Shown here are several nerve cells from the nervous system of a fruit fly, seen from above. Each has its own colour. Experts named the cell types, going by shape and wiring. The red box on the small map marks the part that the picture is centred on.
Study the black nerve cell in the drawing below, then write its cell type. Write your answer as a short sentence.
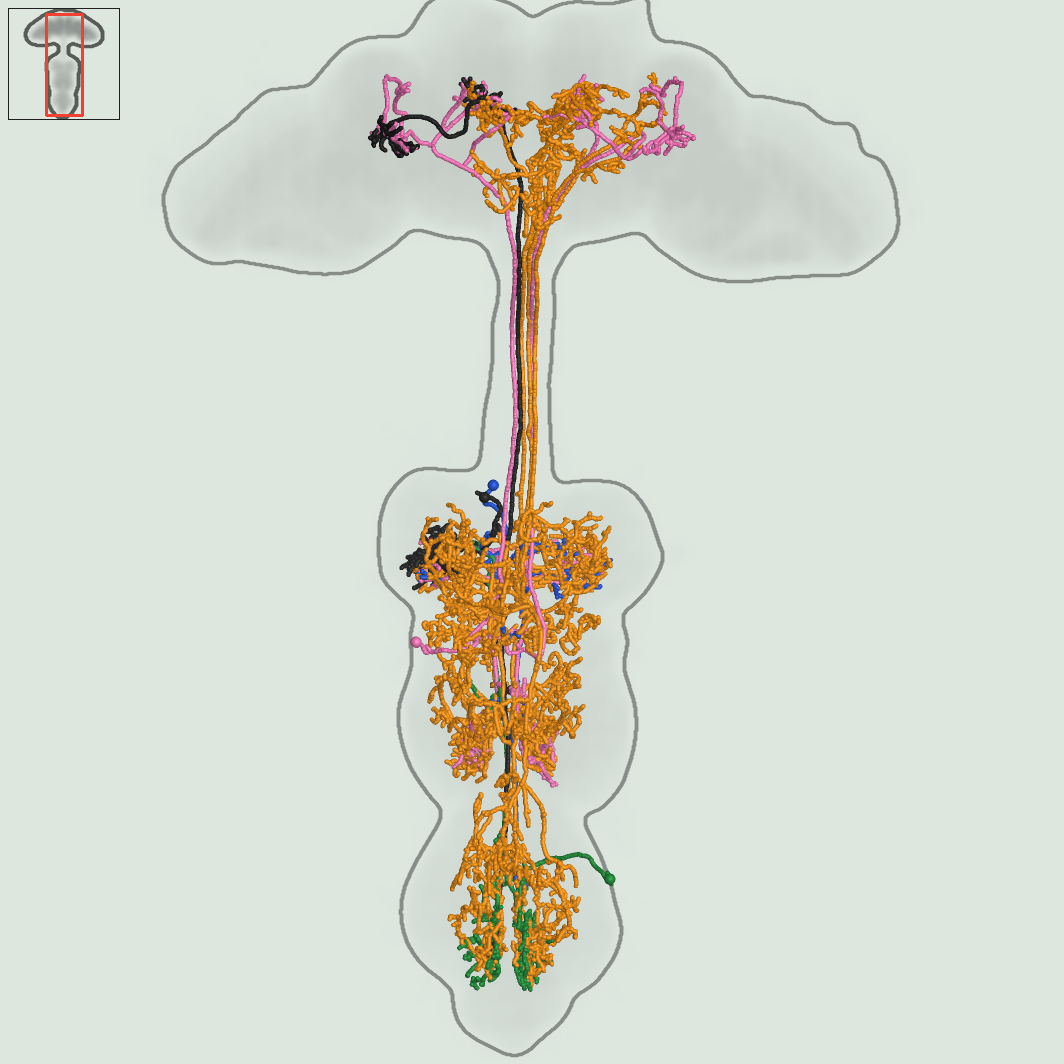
The cell type is AN17A062.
